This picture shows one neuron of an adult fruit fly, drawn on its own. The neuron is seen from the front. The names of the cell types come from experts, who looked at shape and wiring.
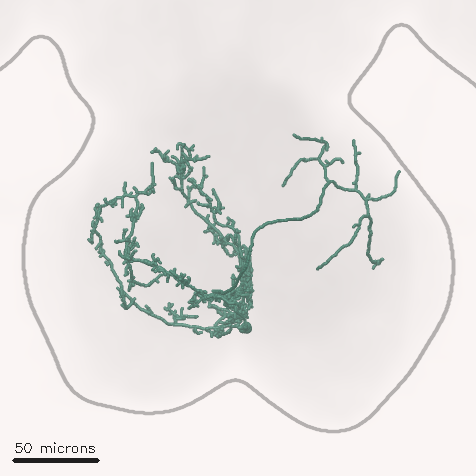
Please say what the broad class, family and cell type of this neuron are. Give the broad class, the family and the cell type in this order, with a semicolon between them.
nerve-cord intrinsic neuron; hemilineage 10B; IN10B014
